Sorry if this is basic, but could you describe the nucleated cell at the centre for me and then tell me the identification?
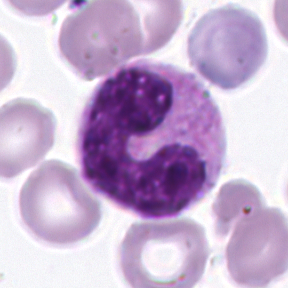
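First, the outline seems round. The nucleus is curved, and it opens toward the right side of the cell. As far as I can see, there are no nucleoli. Fine granules lie in the cytoplasm. So this is a band neutrophil.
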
